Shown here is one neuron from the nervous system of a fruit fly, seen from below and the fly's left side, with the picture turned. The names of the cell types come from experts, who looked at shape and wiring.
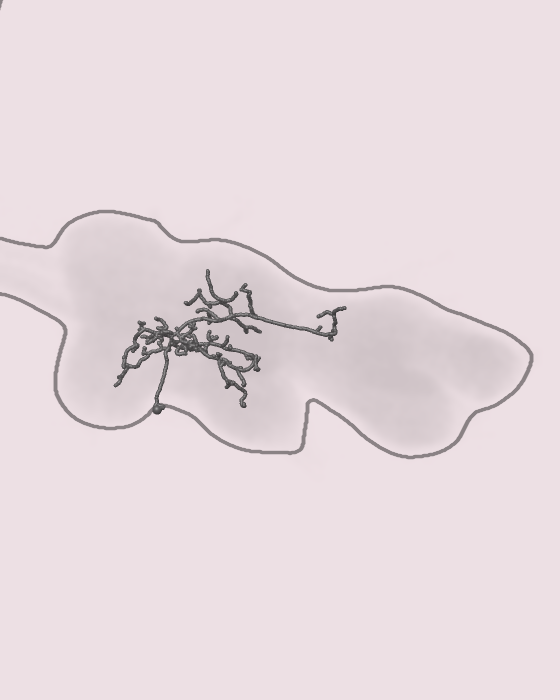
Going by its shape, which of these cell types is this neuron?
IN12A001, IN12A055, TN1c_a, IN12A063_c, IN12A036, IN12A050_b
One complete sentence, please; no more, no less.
This neuron falls under the cell type IN12A036.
